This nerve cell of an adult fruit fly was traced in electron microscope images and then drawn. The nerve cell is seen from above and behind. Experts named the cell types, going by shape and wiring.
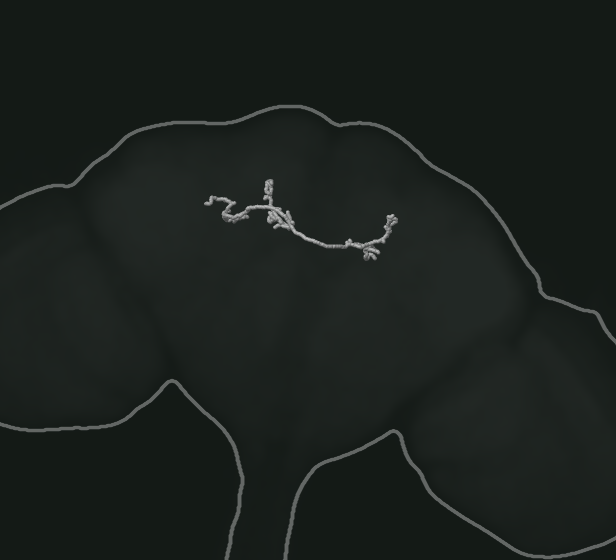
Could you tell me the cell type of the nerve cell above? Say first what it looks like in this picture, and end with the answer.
It is in the brain and does not reach the nerve cord. The drawing shows no cell body. This is a central-brain intrinsic neuron. Its cell type is CB3172.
